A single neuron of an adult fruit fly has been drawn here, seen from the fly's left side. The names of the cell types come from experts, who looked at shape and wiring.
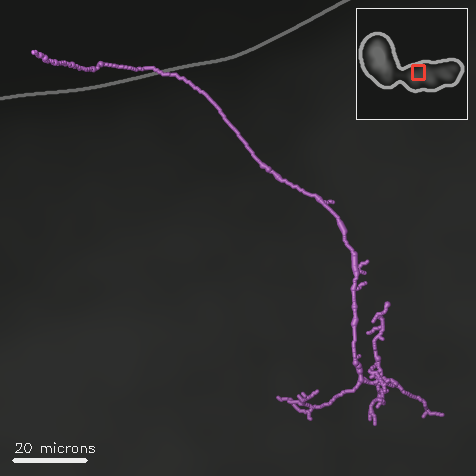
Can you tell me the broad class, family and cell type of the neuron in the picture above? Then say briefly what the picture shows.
It is a sensory neuron entering the nerve cord. Its family is called class mechanosensory tactile. It is of cell type SNta11. The drawing shows no cell body. By the scale bar it is about 110 microns wide in this view.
